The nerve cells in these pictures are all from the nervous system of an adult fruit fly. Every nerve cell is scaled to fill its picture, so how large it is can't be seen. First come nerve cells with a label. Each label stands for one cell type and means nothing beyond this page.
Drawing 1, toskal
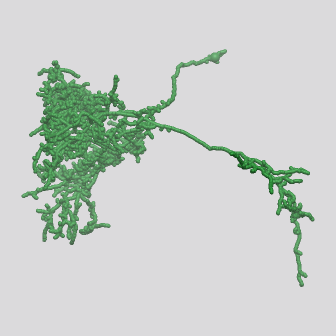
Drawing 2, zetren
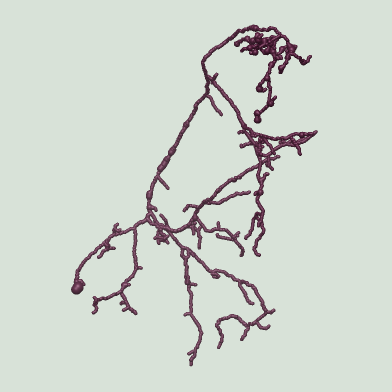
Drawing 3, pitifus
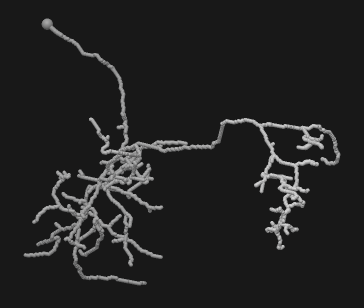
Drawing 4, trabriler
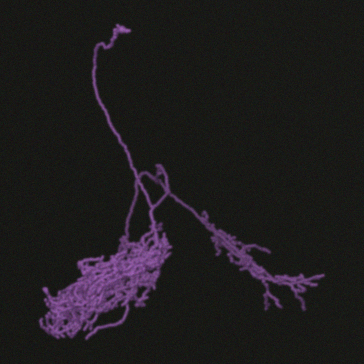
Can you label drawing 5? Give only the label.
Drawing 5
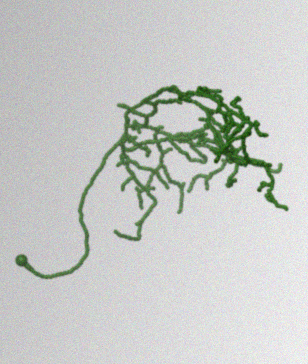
zetren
